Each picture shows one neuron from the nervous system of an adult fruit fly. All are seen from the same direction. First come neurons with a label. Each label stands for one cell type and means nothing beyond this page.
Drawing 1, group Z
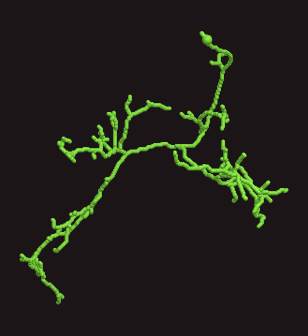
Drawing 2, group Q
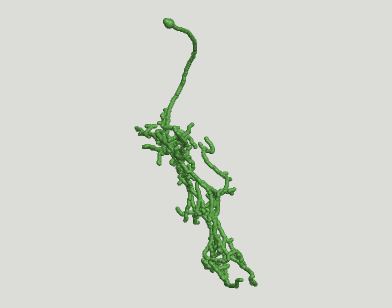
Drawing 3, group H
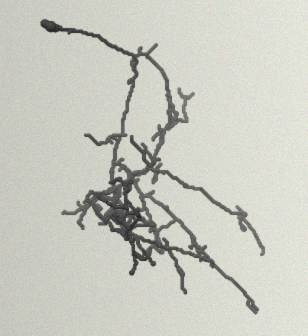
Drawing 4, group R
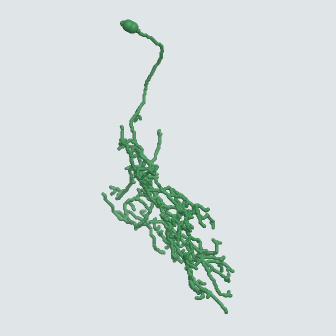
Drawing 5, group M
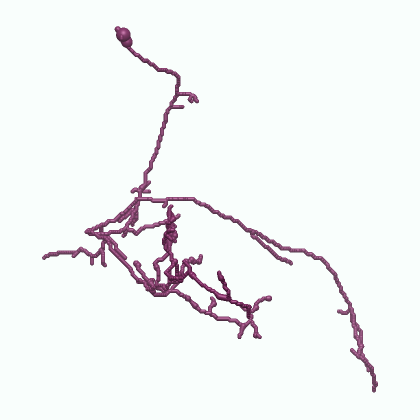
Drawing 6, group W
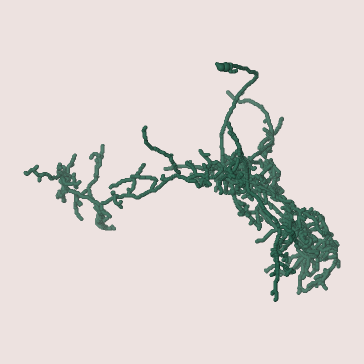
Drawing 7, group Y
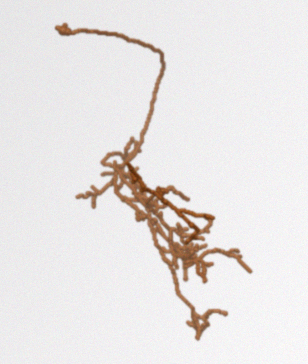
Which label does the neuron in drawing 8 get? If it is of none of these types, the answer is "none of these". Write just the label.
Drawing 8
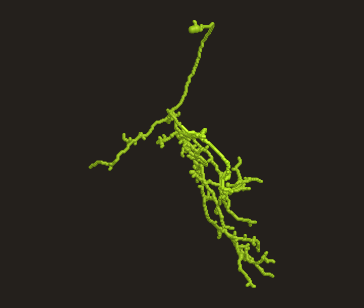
group Y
